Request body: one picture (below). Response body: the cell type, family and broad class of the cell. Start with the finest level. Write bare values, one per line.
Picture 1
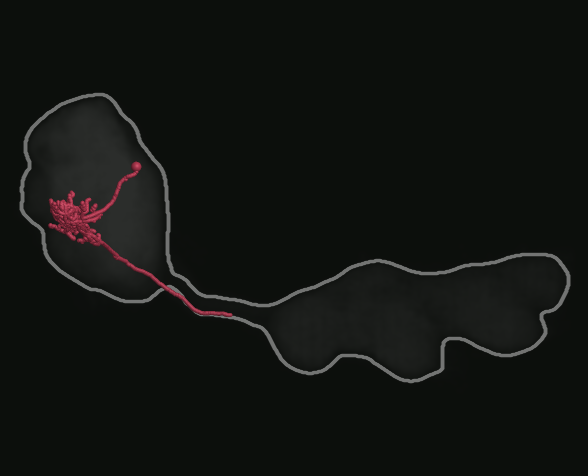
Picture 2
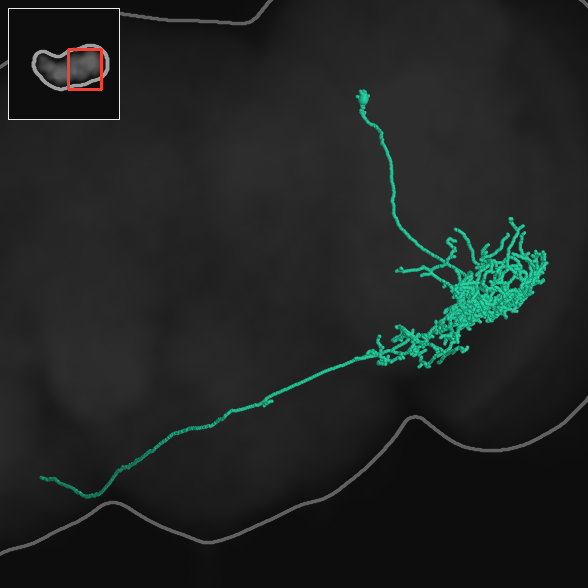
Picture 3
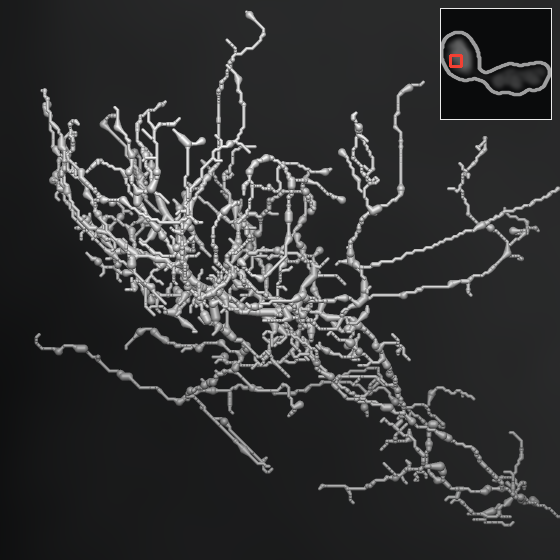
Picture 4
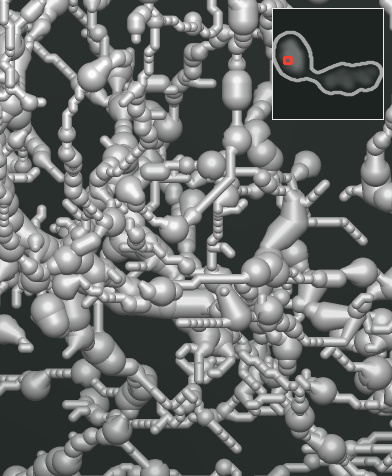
AVLP547
hemilineage VLPp1
central-brain intrinsic neuron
